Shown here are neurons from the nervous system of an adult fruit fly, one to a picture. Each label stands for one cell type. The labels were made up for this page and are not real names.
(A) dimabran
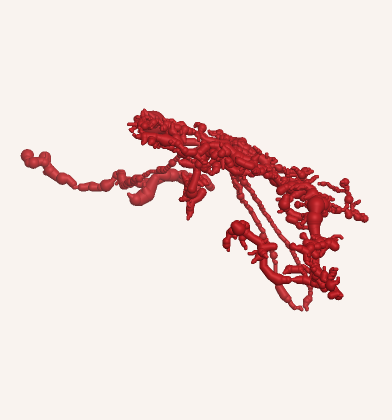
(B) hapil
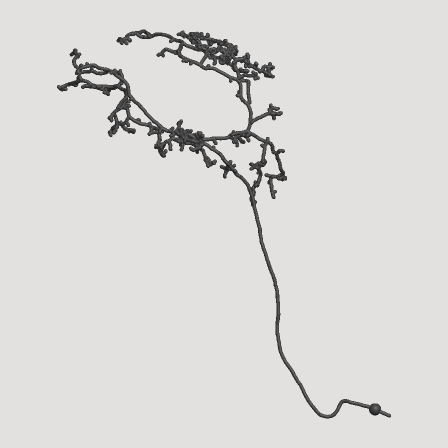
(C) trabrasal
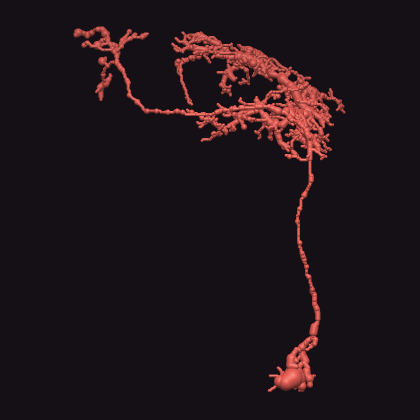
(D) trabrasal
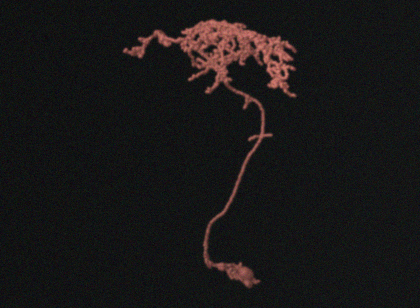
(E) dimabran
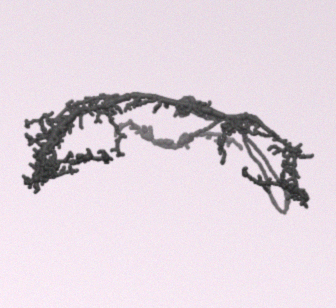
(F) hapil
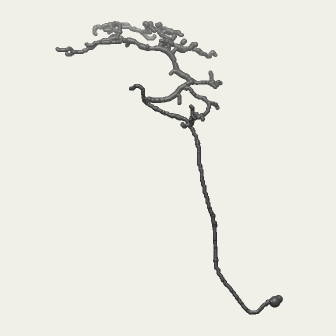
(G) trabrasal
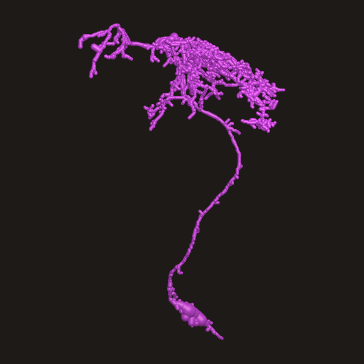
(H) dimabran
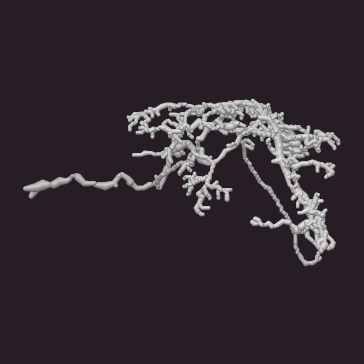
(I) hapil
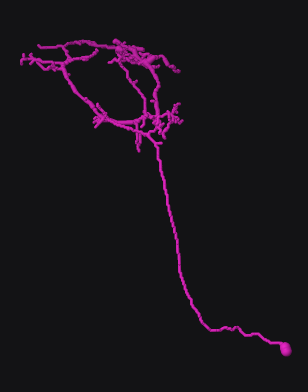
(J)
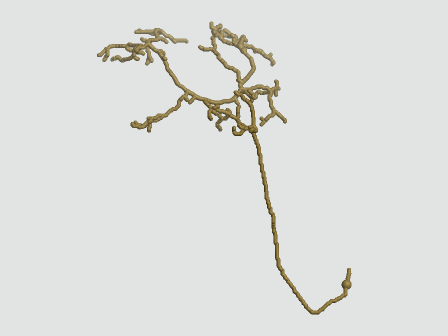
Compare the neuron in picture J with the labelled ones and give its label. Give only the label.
hapil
